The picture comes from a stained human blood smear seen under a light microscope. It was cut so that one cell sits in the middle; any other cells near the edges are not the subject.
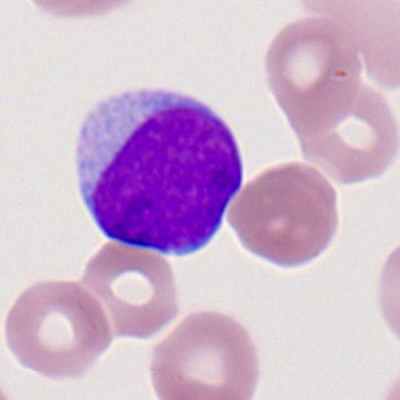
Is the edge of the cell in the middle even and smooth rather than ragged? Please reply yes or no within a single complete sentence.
Yes, the edge of the cell is even, with no ragged parts or projections.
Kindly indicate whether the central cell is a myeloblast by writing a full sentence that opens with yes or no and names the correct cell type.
Yes, a myeloblast is the cell positioned in the middle of the field.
